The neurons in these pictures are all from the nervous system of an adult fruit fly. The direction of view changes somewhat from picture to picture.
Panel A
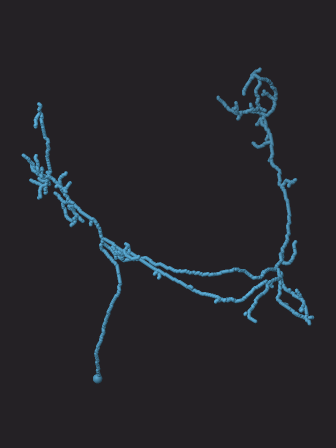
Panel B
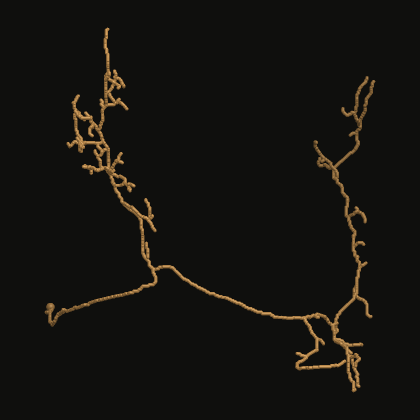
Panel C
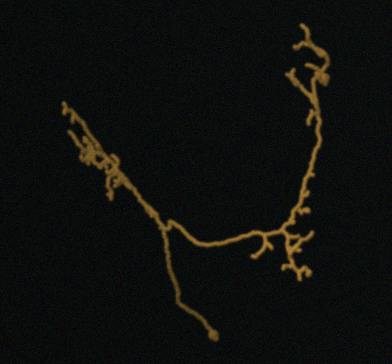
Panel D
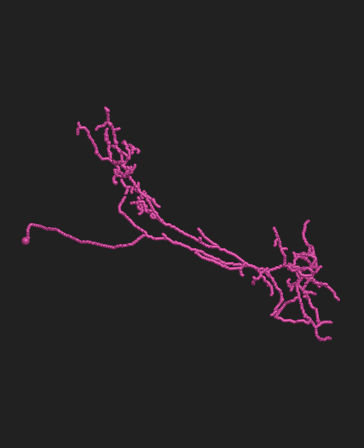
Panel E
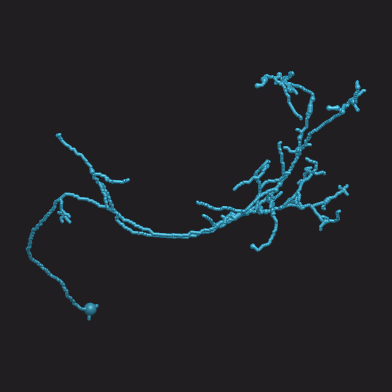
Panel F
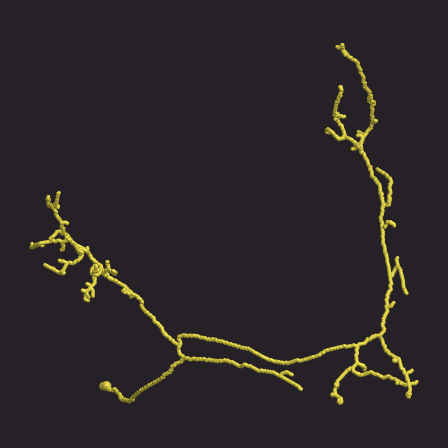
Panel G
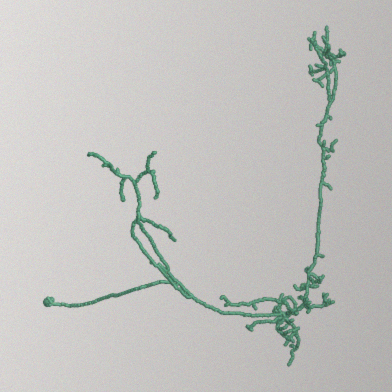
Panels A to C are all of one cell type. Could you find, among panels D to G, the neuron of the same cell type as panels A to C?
F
